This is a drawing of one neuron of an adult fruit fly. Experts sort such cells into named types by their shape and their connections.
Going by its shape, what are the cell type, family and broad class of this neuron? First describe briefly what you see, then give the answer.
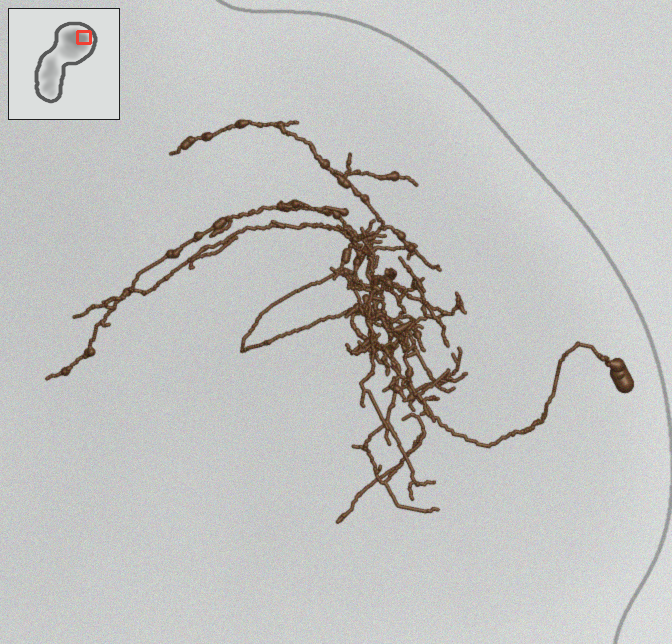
The cell body can be seen on the right of the picture. Dozens of branch ends can be seen. Its cell type is CB1062. Its family is hemilineage SMPad3. This is a central-brain intrinsic neuron.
